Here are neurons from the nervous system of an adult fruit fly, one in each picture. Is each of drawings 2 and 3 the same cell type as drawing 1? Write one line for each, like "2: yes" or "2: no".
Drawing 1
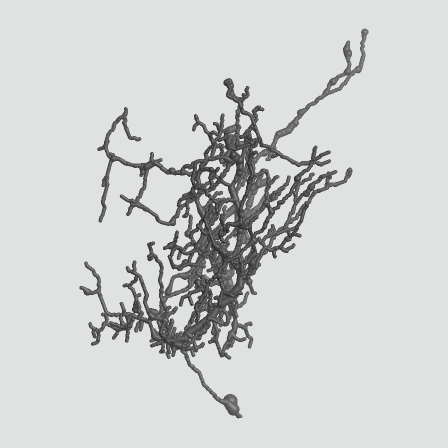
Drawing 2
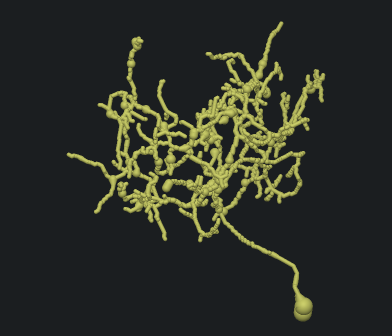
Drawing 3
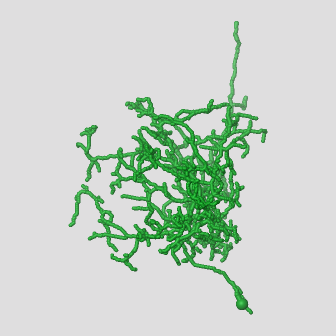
2: no
3: yes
